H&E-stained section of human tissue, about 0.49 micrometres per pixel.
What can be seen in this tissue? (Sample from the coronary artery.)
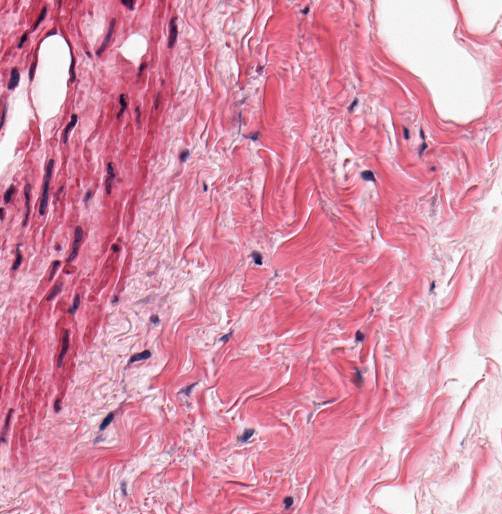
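Wavy eosinophilic collagen bundles running in varied directions make up most of the field. Along its left side lies a denser, deeper pink band whose fibres and slender, elongated, dark nuclei run roughly from top to bottom. In the centre and right, cells are sparse; small dark spindle-shaped or oval nuclei lie scattered singly between the bundles.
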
